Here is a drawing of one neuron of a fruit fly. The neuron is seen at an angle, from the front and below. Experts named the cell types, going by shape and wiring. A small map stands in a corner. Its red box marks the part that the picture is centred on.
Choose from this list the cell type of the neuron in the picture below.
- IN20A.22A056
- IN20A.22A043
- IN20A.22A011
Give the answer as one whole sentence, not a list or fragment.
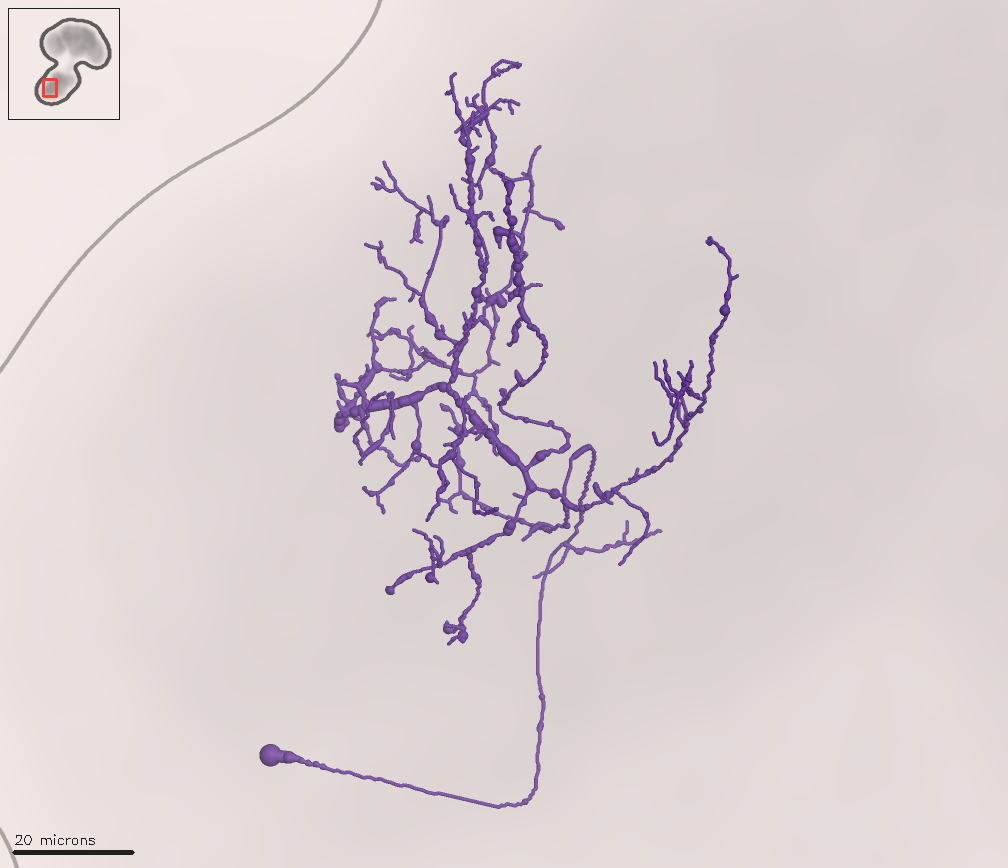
Within the cell type IN20A.22A043 sits this neuron.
